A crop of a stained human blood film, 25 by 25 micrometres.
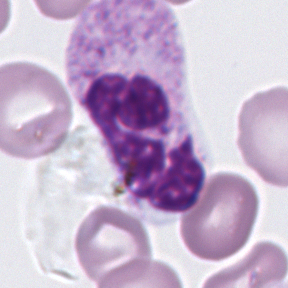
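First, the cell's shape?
Elongated, with the cytoplasm extending upward well beyond the nucleus.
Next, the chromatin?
Dense, dark purple and clumped.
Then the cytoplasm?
Abundant and pale pinkish-lilac, holding fine violet granules.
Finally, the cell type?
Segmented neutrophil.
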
